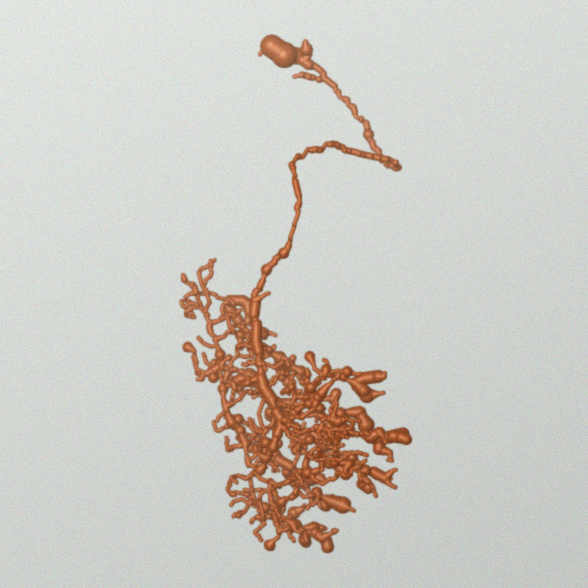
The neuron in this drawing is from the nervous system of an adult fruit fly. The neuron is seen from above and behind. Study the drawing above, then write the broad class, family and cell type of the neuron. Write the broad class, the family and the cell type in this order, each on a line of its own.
optic-lobe intrinsic neuron
Dm
Dm4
